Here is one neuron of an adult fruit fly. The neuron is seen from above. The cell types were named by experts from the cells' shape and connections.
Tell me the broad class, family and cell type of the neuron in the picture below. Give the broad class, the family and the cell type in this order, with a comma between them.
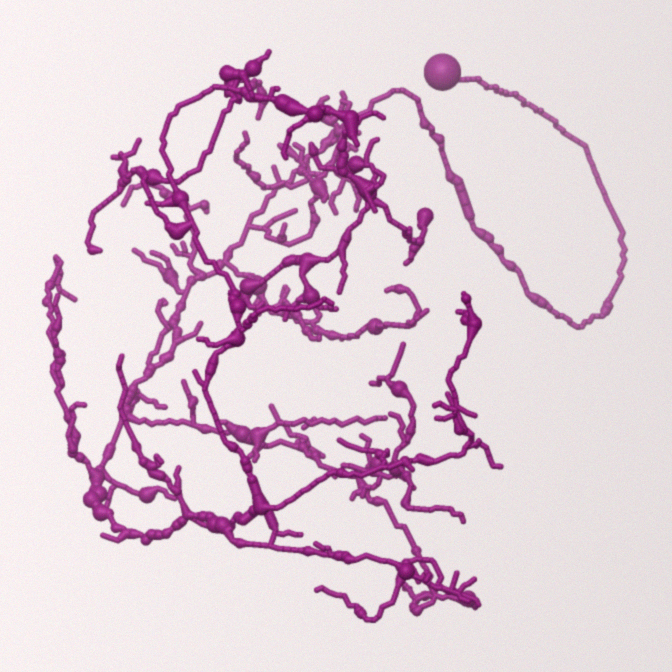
central-brain intrinsic neuron, hemilineage LHl4_dorsal, LHAV4g6_a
